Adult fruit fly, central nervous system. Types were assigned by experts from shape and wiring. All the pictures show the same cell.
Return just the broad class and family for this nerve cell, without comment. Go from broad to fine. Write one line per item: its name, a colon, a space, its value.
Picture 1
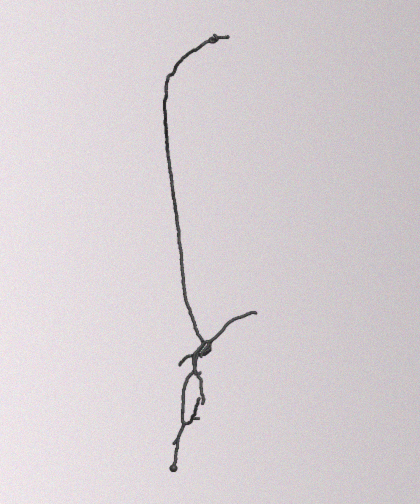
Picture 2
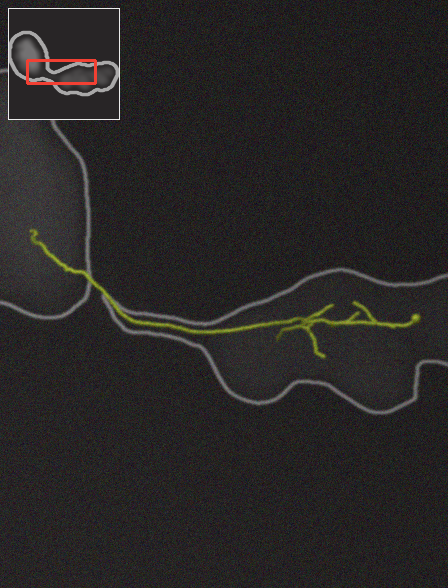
broad class: sensory neuron ascending to the brain
family: class mechanosensory proprioceptive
